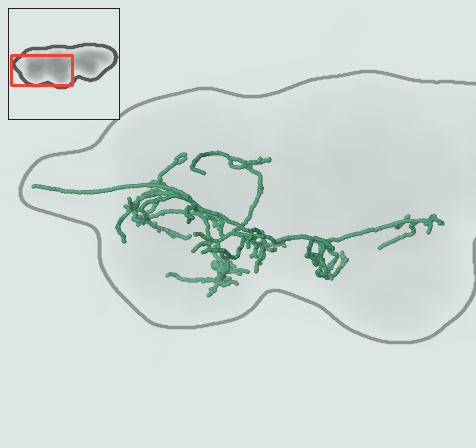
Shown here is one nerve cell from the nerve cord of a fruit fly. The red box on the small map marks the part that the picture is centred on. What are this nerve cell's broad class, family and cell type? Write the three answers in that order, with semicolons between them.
ascending neuron; hemilineage 04B; AN04B051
